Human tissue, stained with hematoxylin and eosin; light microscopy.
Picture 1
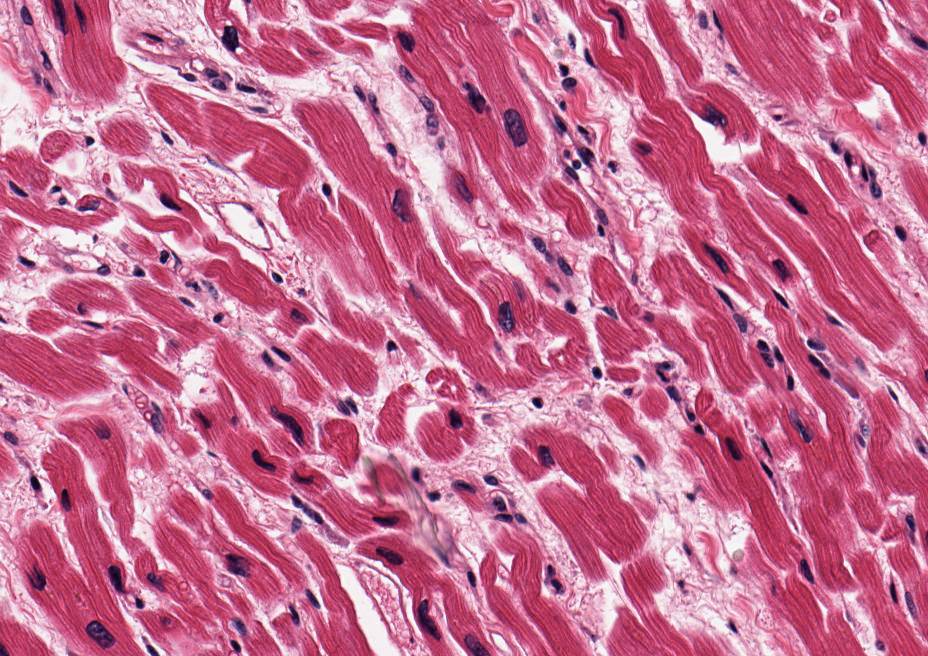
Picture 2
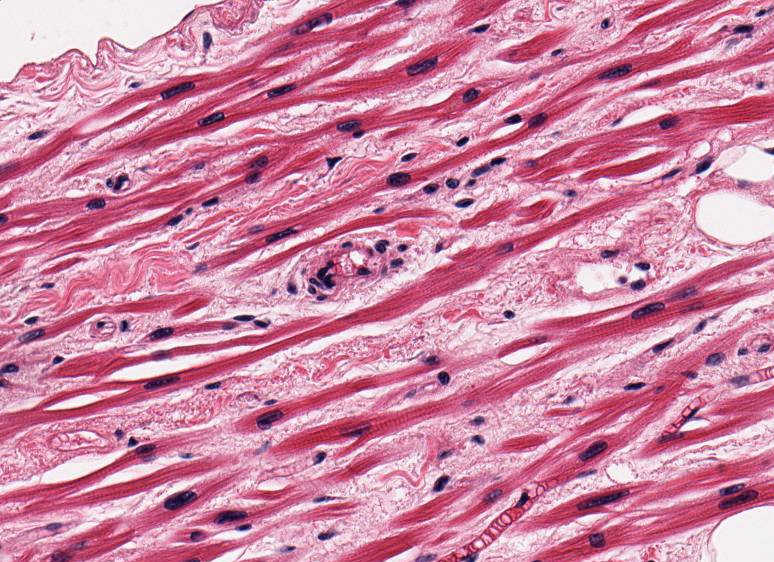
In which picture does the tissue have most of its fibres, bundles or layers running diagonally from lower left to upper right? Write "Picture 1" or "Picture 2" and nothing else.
Picture 2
